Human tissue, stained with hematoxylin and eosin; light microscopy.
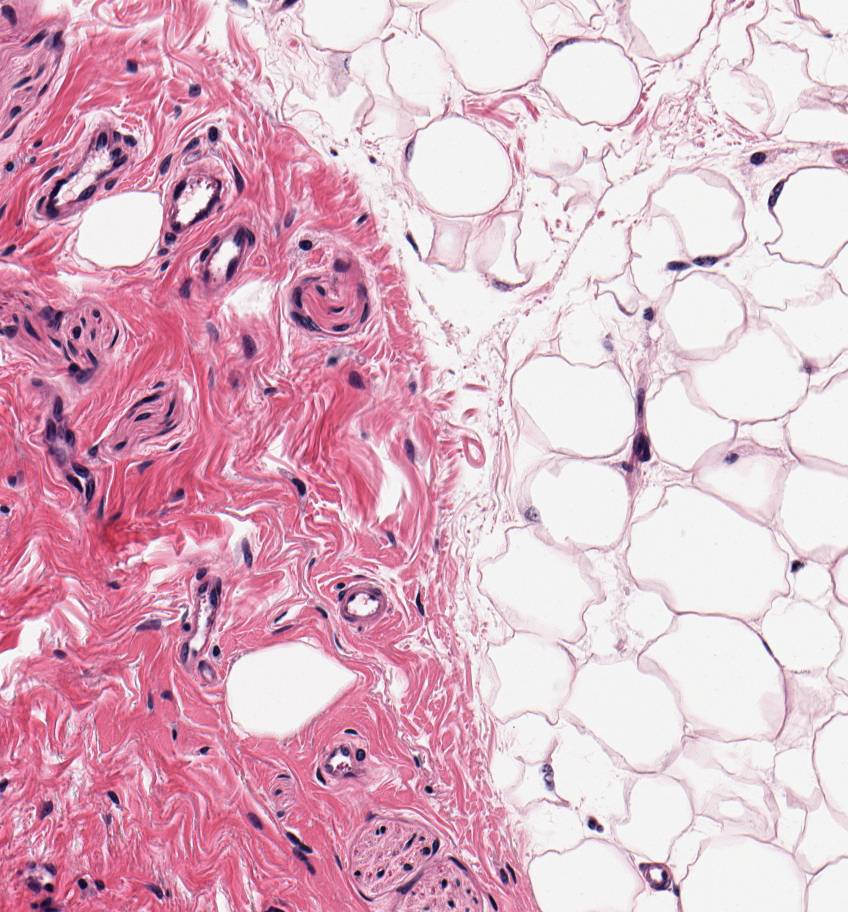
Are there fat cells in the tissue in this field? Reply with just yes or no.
Yes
